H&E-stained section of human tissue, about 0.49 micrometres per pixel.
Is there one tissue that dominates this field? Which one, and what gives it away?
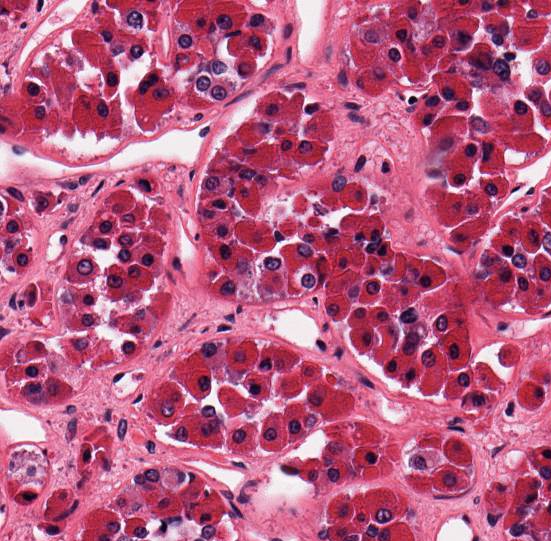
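What fills this field is the pars distalis of the pituitary, whose cells lie in rounded nests throughout.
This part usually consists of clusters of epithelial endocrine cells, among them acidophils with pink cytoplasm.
The nest cells here are large and polygonal, with abundant, intensely eosinophilic cytoplasm. Thin septa of pale pink loose fibrous tissue, with scattered spindle nuclei, separate the nests.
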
